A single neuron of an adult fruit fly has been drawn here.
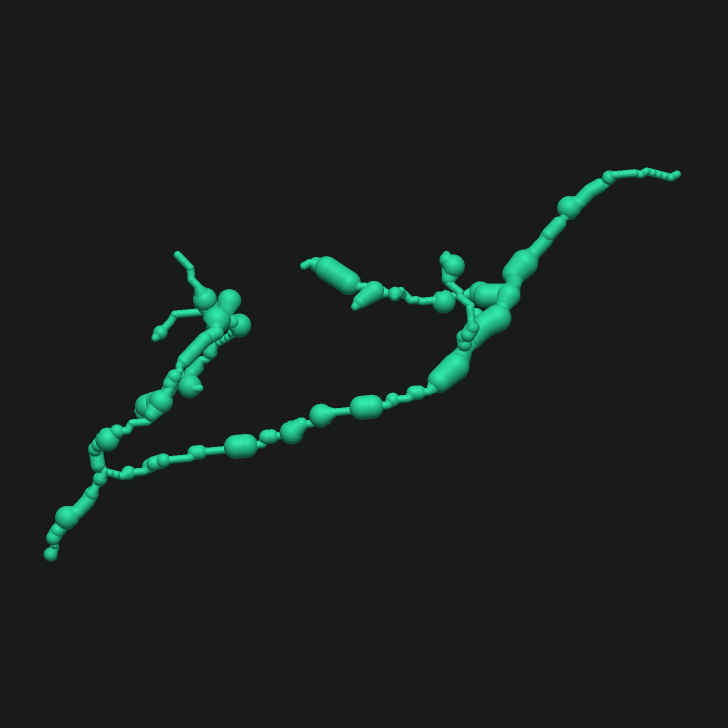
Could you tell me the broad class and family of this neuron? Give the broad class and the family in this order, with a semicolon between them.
sensory neuron entering the nerve cord; class mechanosensory proprioceptive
